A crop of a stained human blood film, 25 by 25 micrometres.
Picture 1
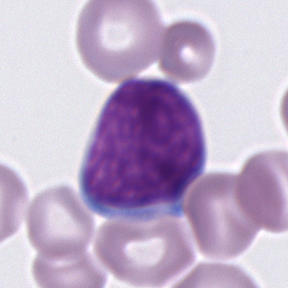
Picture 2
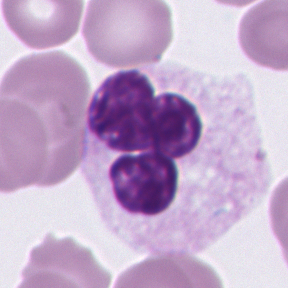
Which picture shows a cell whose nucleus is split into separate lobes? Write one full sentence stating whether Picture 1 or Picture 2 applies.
The cell in Picture 2 has a nucleus split into separate lobes.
